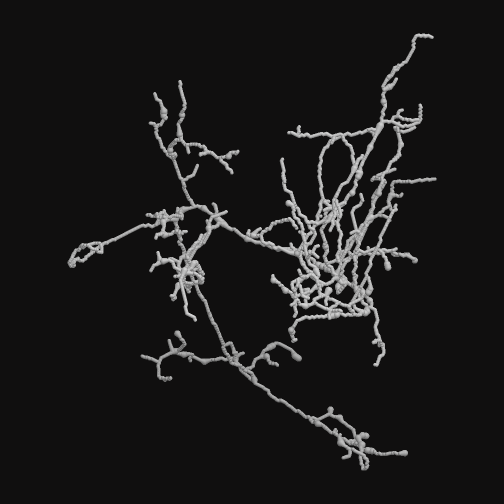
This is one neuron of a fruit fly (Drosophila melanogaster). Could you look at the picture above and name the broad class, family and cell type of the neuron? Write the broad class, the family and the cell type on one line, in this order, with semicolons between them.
nerve-cord intrinsic neuron; hemilineage 04B; IN04B079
